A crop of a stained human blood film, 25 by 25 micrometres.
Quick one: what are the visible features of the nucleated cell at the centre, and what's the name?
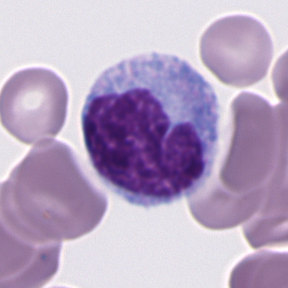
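Notice the notch in the nucleus; it opens toward the upper right. The nucleus itself lies toward the lower left, so the widest band of cytoplasm is at the upper right. In that cytoplasm you can make out fine, dust-like granules. The chromatin sits in dark purple clumps separated by paler streaks. This cell is a monocyte.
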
